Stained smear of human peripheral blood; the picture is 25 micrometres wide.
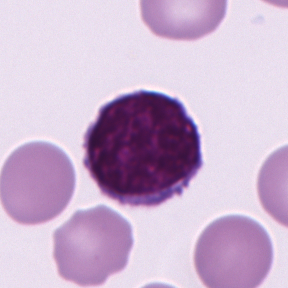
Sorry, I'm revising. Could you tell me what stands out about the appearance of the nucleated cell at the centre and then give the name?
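Chromatin here looks dense, clumped coarsely. I can't find any granules anywhere in the cell, nor any vacuoles. Along the lower border, the edge turns slightly ragged. This is a typical lymphocyte.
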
